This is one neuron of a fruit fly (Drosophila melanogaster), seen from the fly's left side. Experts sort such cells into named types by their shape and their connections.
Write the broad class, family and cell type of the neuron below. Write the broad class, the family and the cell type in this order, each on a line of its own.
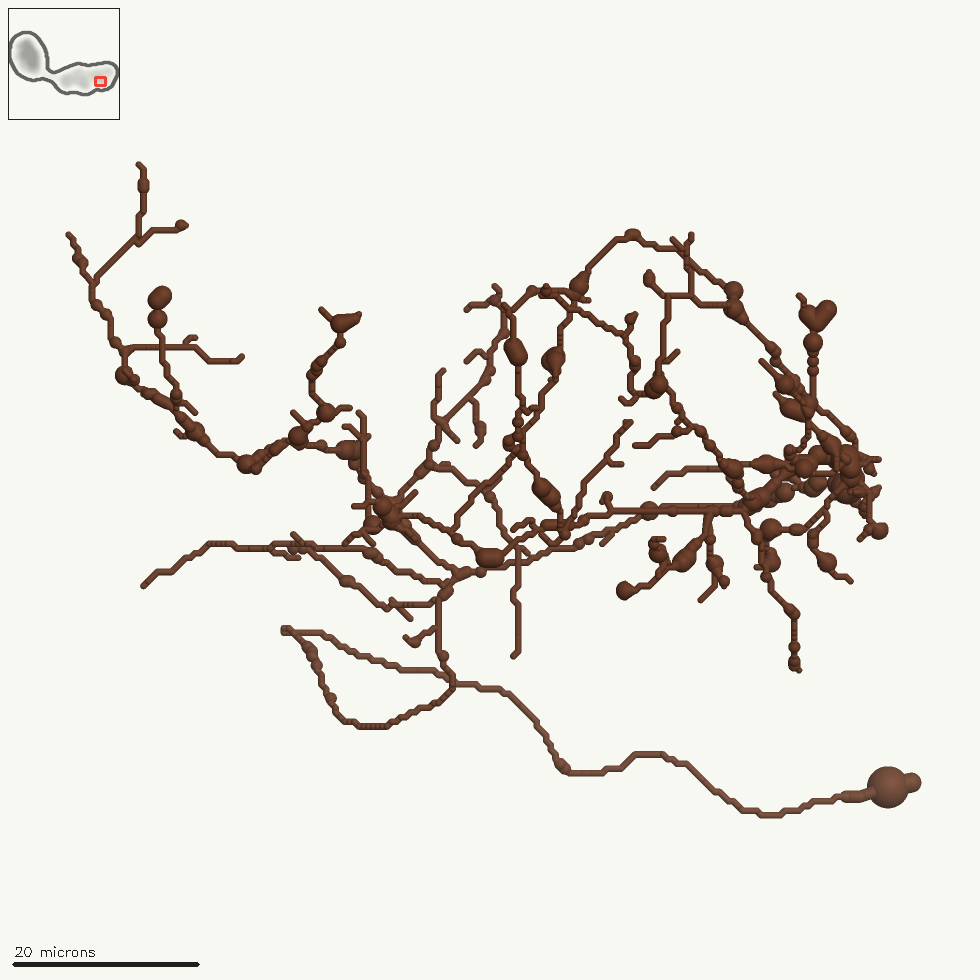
nerve-cord intrinsic neuron
hemilineage 14A
IN14A045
